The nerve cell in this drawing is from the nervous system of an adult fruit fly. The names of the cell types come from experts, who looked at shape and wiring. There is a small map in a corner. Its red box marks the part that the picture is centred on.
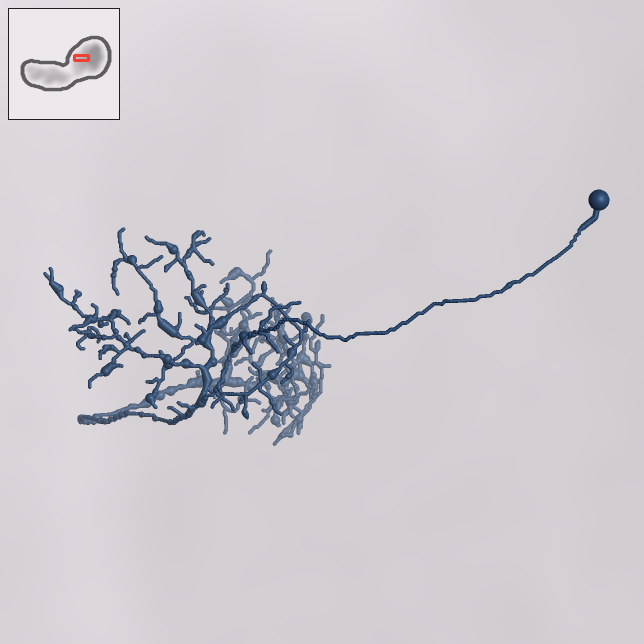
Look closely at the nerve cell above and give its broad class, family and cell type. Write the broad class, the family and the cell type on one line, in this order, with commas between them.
optic-lobe intrinsic neuron, TmY, TmY21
